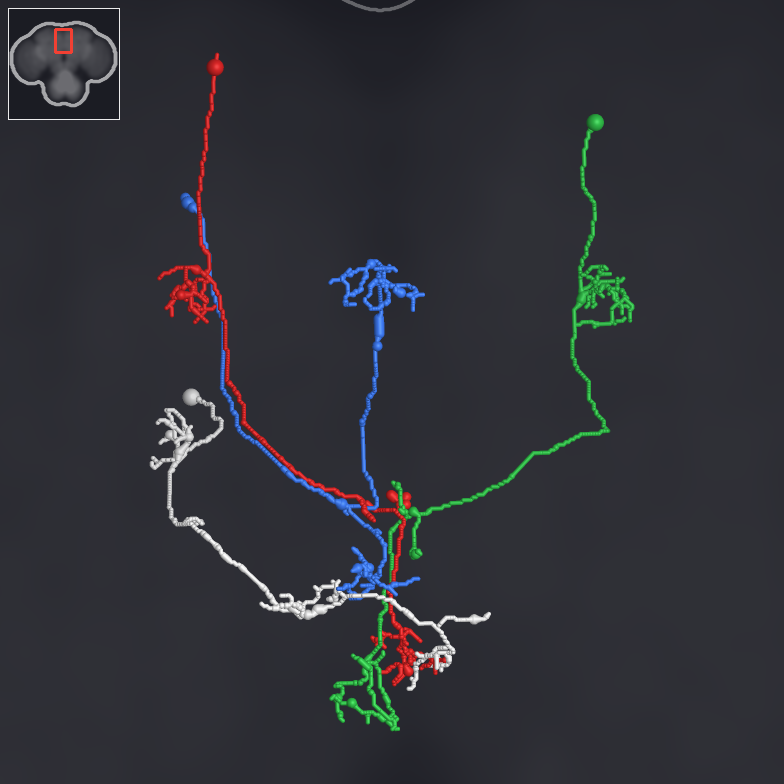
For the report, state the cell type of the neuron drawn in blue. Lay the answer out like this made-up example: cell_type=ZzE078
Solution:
cell_type=vDeltaA_a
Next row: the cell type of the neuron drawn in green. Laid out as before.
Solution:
cell_type=PFNp_b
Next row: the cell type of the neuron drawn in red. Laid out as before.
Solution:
cell_type=PFNp_a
